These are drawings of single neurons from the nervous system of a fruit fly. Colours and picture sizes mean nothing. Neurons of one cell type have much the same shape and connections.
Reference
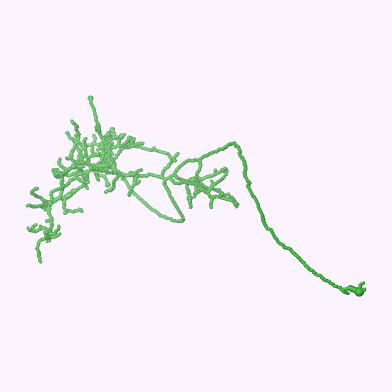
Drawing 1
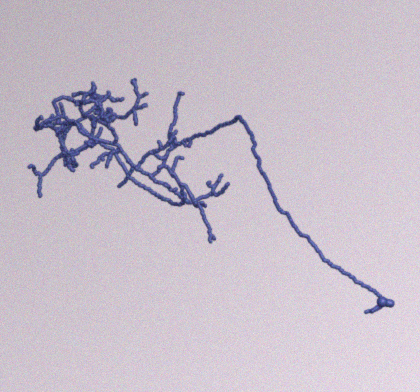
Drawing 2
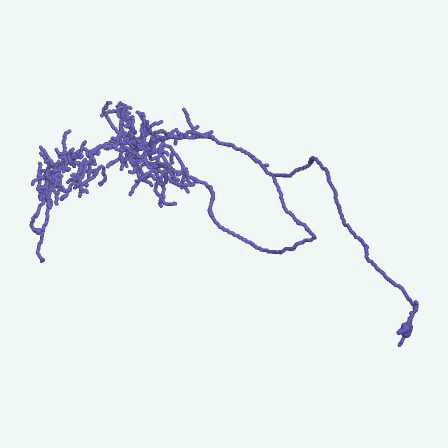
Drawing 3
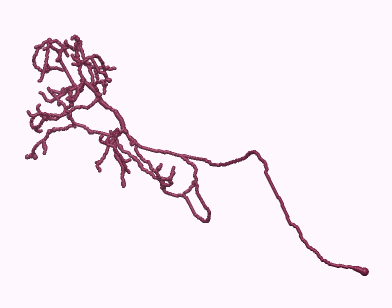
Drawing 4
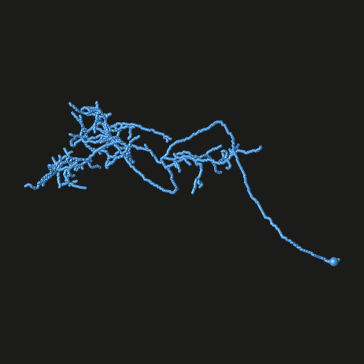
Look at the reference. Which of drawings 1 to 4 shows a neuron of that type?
4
